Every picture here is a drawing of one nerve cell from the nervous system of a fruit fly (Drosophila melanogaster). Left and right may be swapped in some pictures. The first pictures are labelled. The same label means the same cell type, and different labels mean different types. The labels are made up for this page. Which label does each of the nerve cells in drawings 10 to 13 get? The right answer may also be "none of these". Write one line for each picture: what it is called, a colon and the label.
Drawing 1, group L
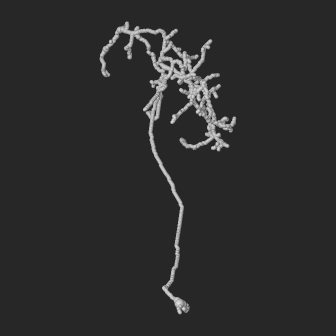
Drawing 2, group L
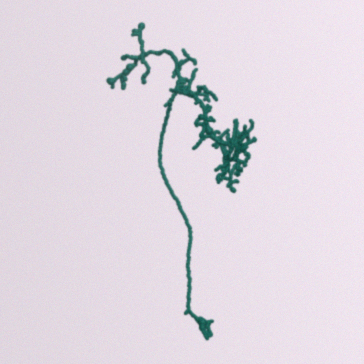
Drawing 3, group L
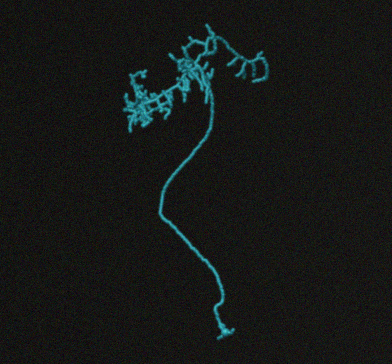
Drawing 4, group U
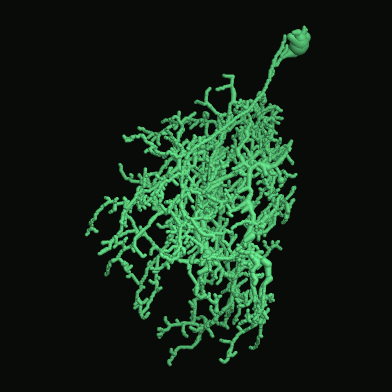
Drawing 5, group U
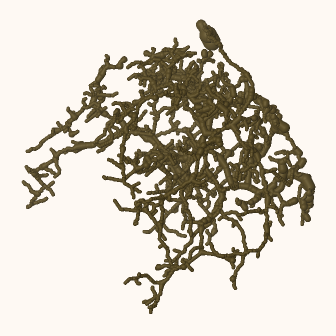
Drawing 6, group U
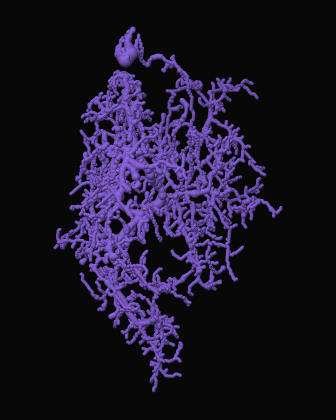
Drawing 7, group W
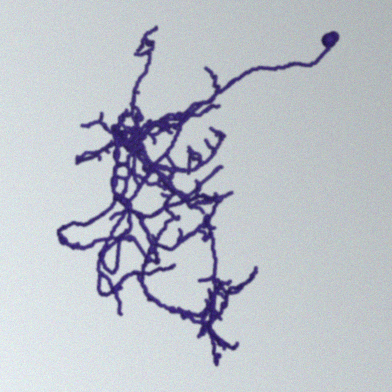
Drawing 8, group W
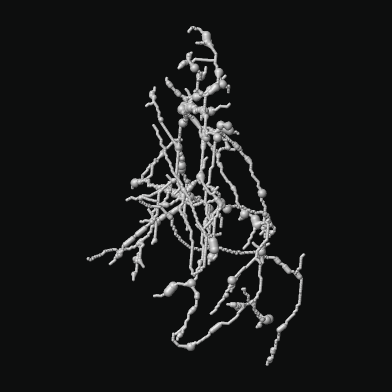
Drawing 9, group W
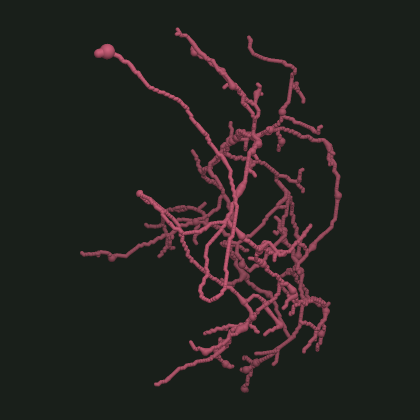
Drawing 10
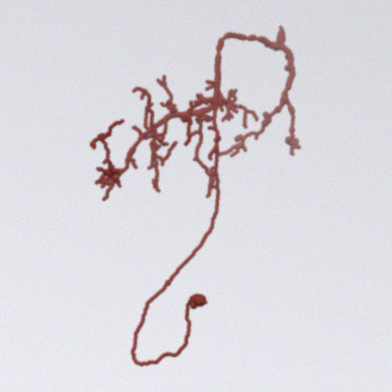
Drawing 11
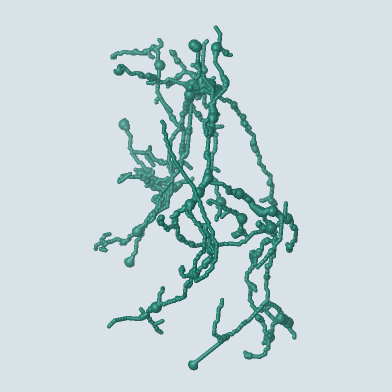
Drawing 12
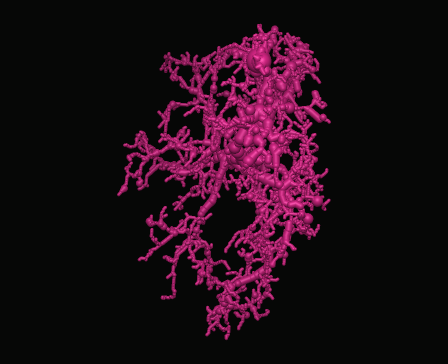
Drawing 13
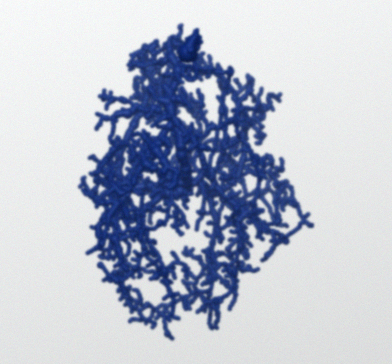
10: group L
11: group W
12: group U
13: group U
